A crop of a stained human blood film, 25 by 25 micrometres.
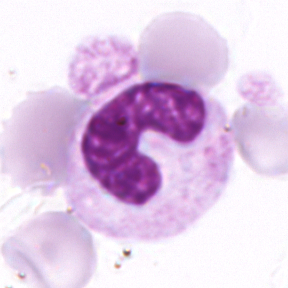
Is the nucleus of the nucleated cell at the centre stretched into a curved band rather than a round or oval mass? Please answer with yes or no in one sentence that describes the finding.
Yes, its nucleus forms a curved band and has no separate lobes.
